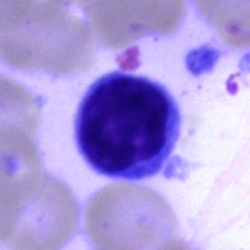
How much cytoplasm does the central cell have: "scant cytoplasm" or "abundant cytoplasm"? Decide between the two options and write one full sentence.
In this cell, the cytoplasm is scant.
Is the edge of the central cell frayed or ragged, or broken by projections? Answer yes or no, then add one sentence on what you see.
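No. The cell has a round, smooth outline.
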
